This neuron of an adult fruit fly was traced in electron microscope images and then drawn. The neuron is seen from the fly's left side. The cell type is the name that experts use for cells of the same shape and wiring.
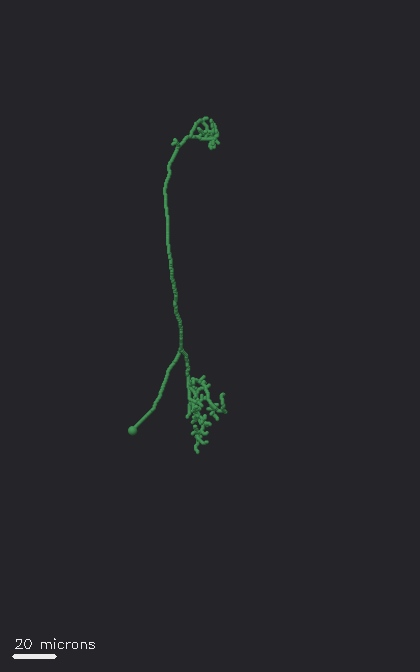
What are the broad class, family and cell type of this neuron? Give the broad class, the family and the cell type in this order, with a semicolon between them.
visual projection neuron; LoVP; LoVP7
